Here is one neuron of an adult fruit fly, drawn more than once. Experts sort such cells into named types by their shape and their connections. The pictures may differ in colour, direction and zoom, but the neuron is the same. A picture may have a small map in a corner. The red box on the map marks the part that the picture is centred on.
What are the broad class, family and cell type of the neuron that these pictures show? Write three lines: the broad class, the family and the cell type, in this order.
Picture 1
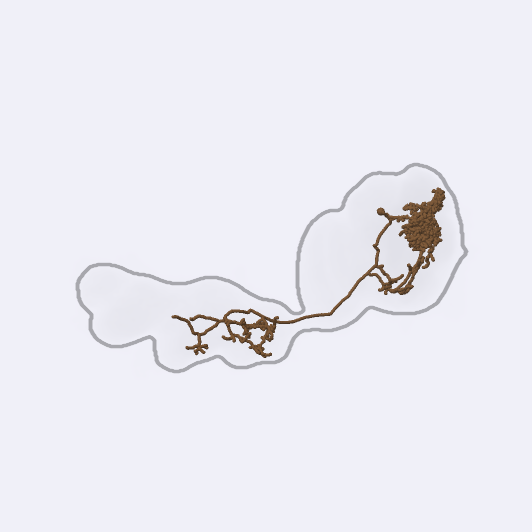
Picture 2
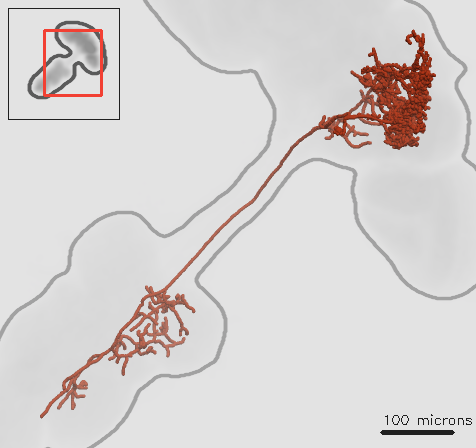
descending neuron
DNpe
DNpe025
